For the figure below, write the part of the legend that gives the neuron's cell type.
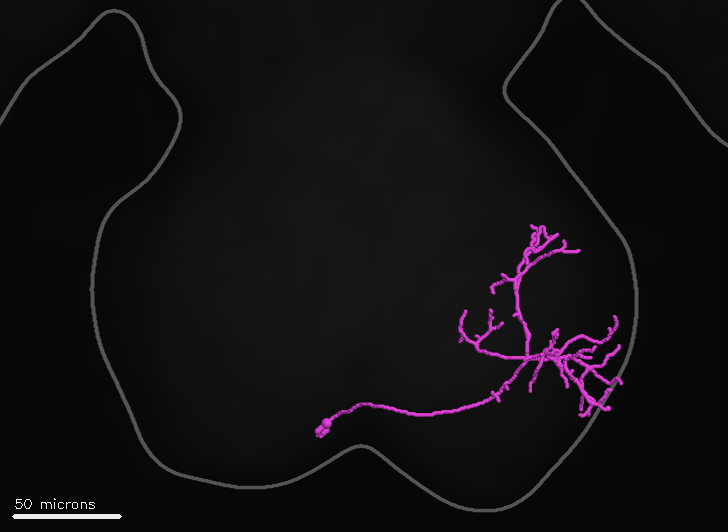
IN13B040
